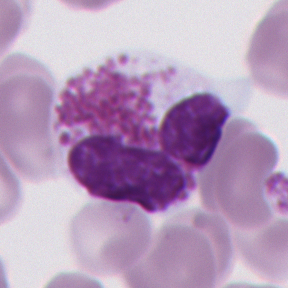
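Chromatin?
Dense and dark purple throughout both lobes.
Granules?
Coarse, purple, crowded in the upper-left cytoplasm; the cytoplasm to their upper right is pale and nearly colourless.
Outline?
Faint, hard to trace along the top.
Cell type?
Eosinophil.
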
